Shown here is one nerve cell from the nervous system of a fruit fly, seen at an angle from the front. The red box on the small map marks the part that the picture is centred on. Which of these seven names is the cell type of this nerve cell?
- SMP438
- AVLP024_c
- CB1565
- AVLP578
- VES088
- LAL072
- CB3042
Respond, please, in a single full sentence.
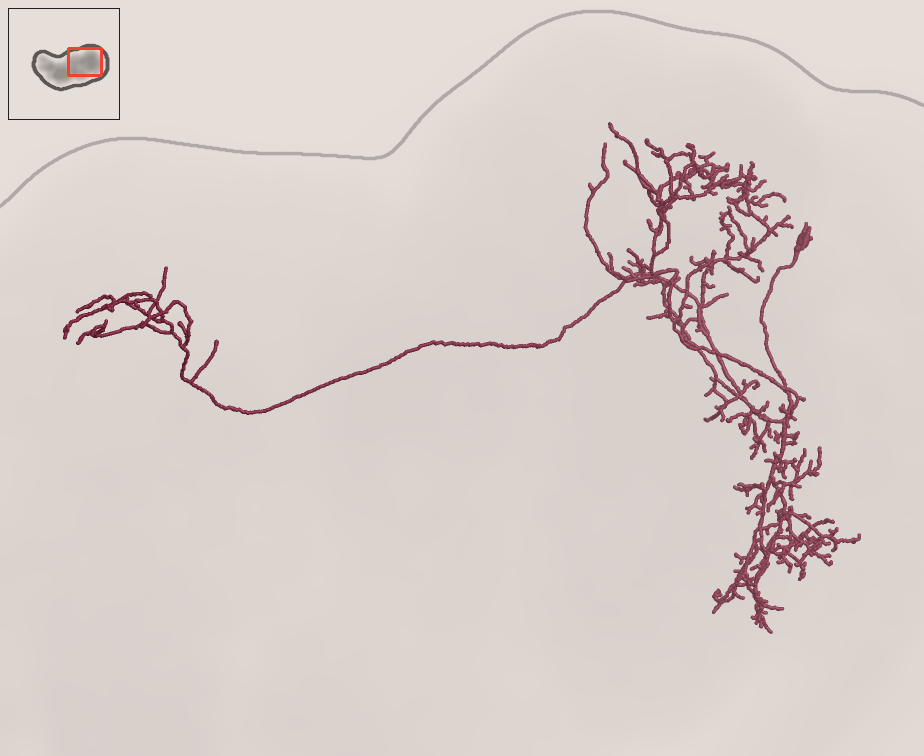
The nerve cell is a member of cell type AVLP024_c.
